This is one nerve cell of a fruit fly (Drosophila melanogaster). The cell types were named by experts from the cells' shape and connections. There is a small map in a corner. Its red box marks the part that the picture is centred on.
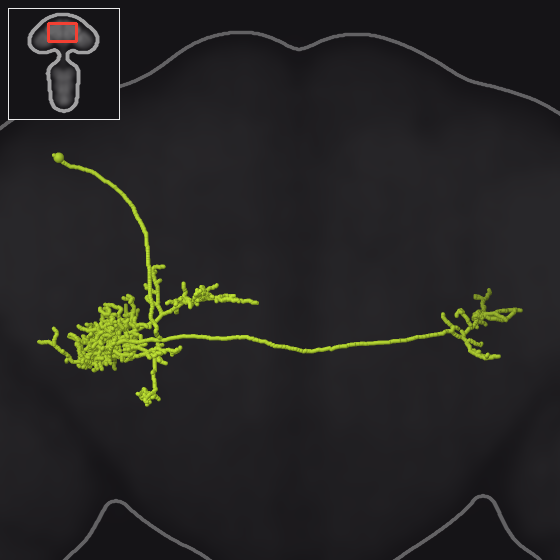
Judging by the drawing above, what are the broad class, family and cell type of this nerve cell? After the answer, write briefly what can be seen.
This is a central-brain intrinsic neuron. Its family is hemilineage VLPa2. It is of cell type PVLP022. It lies in the brain. The cell body is at the upper left of the picture. Dozens of branch ends can be seen.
